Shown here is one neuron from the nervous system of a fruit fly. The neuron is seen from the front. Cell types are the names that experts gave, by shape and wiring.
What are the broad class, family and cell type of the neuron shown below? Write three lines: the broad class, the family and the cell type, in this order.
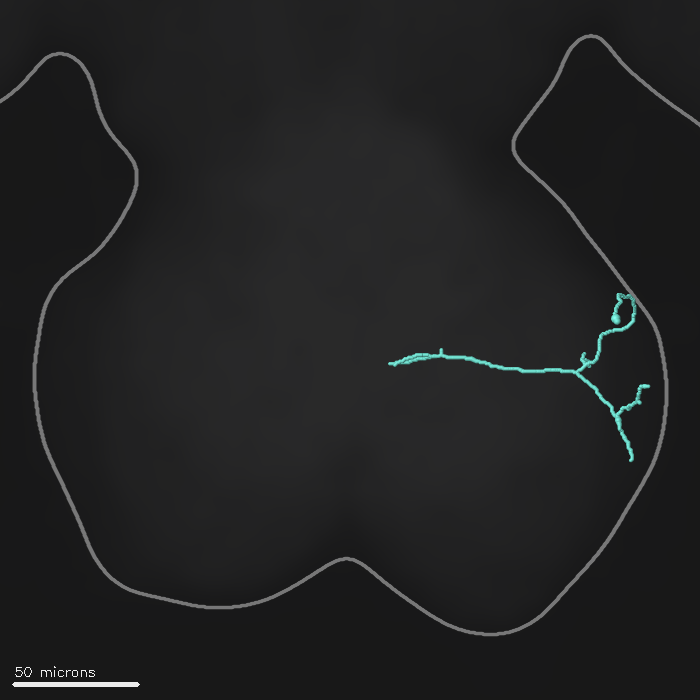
nerve-cord intrinsic neuron
hemilineage 19A
IN19A114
